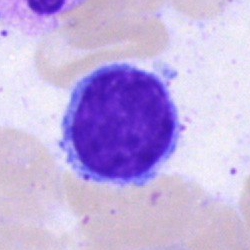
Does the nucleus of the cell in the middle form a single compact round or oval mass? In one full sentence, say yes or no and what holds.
Yes, the nucleus of this cell is one compact round or oval mass.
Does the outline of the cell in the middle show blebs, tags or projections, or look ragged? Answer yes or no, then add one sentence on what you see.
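Yes. The cell edge is slightly ragged, with small blebs along the left and lower border.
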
